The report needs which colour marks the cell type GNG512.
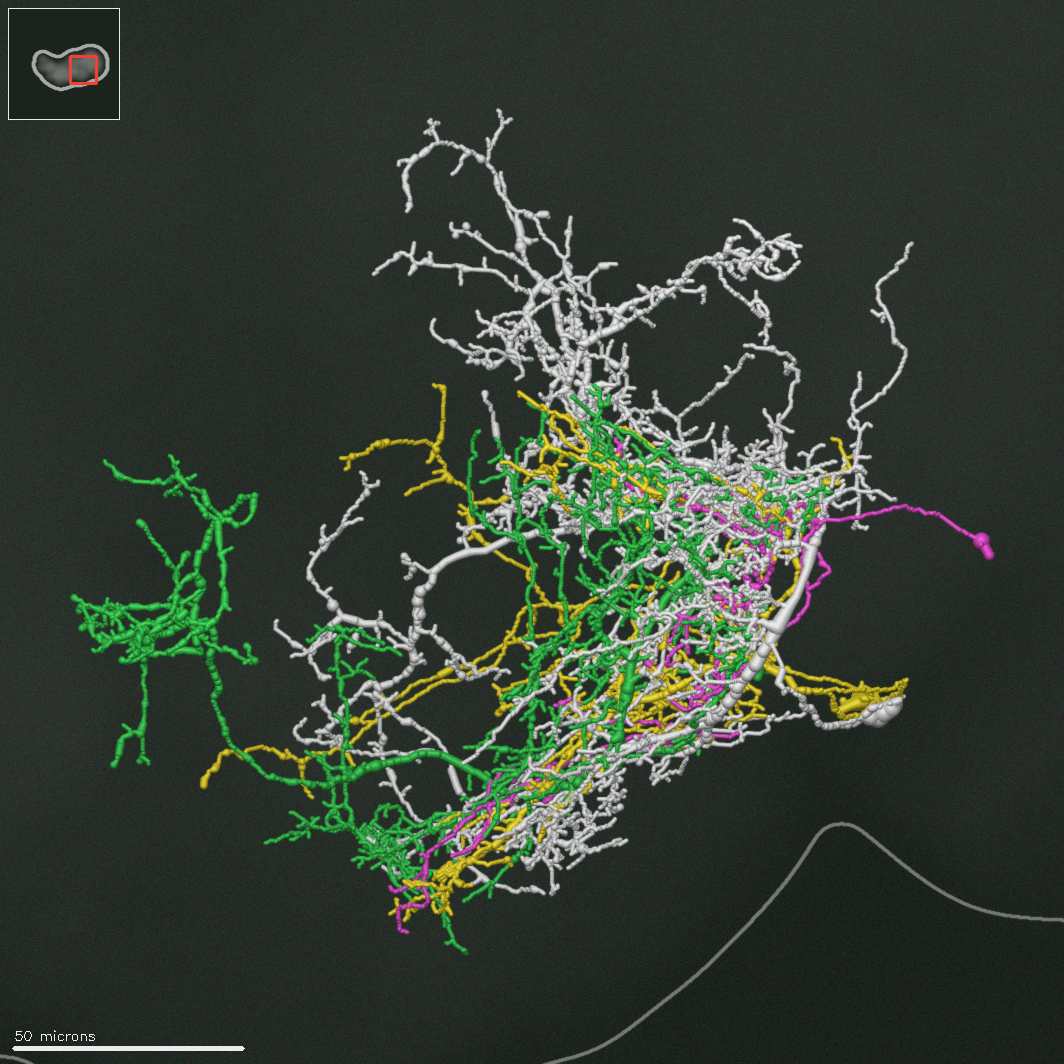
green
